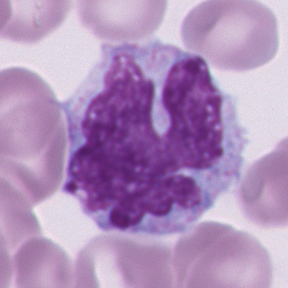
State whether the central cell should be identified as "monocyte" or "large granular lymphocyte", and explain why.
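This is a monocyte. A deep, narrow cleft runs down into its nucleus from the upper side, and fine, faint lilac granules are scattered through pale greyish-blue cytoplasm.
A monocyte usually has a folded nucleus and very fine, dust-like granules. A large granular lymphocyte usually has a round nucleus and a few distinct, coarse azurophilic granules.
The chromatin is dark purple and patchy, and the nucleus fills about 70% of the cell's area.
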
